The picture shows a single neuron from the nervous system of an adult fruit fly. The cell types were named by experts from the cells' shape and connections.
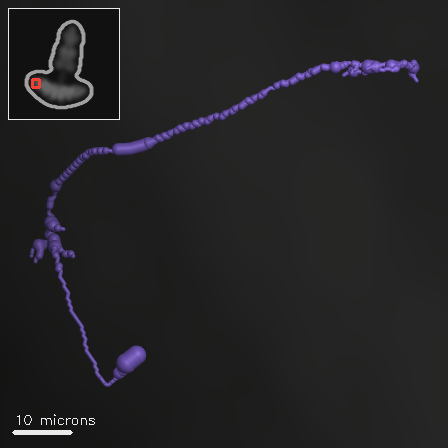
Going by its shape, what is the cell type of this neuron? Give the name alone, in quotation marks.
"L4"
